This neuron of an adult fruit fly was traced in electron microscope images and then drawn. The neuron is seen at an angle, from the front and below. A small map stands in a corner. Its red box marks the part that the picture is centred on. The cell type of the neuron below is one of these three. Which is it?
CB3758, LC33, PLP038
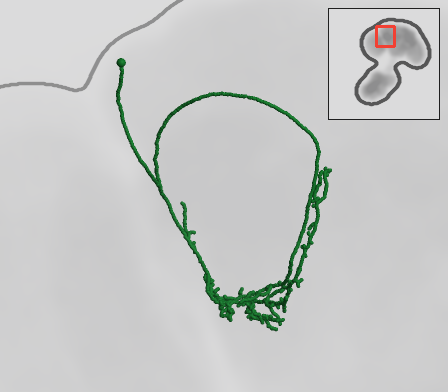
CB3758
